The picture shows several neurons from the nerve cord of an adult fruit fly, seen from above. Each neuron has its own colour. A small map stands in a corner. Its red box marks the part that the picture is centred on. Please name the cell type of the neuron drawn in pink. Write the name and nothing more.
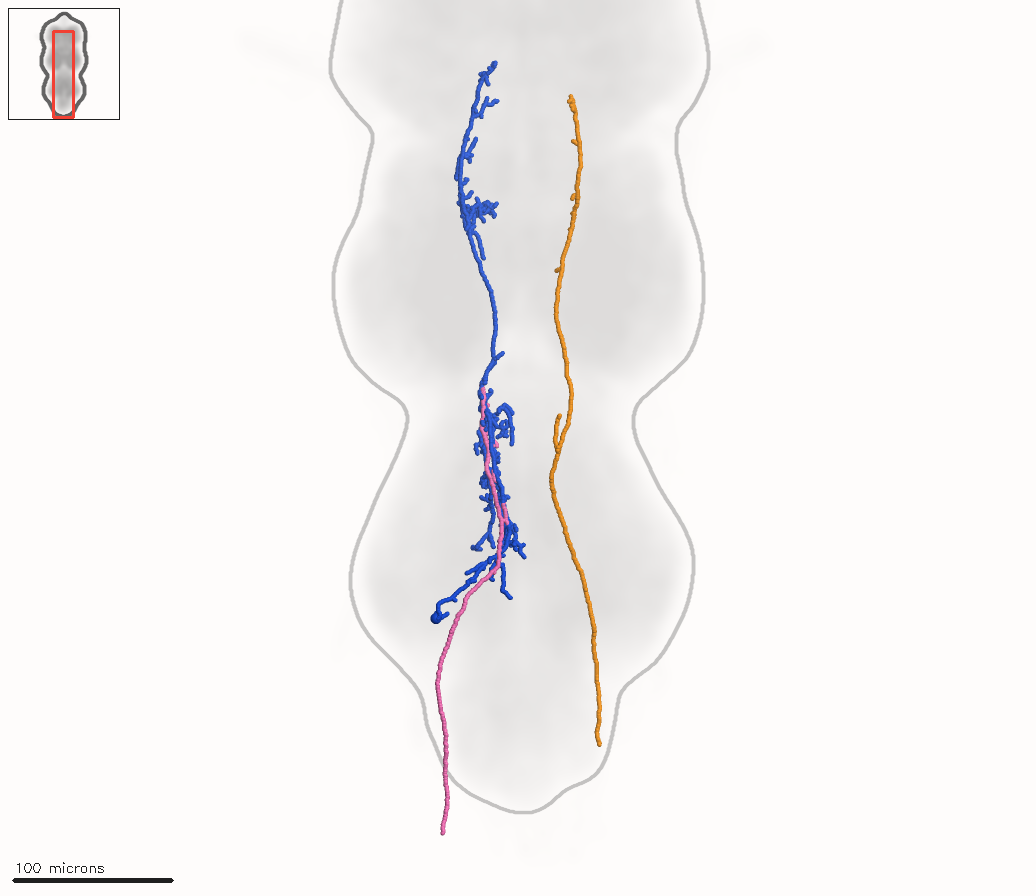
SNpp02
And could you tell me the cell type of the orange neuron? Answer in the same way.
SNpp46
